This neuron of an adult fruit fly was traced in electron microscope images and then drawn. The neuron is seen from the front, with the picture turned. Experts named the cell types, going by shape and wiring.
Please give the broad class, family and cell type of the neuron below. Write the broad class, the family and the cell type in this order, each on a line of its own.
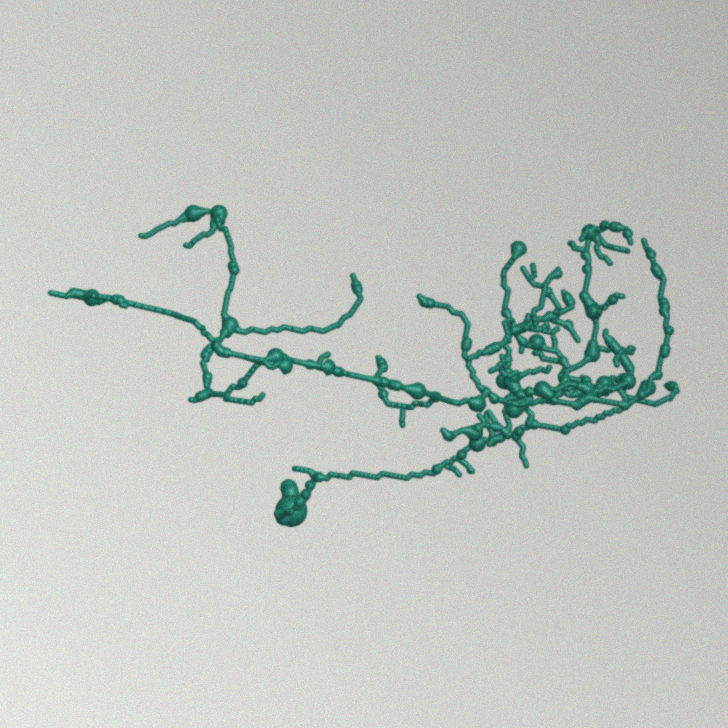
nerve-cord intrinsic neuron
hemilineage 02A
IN02A064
